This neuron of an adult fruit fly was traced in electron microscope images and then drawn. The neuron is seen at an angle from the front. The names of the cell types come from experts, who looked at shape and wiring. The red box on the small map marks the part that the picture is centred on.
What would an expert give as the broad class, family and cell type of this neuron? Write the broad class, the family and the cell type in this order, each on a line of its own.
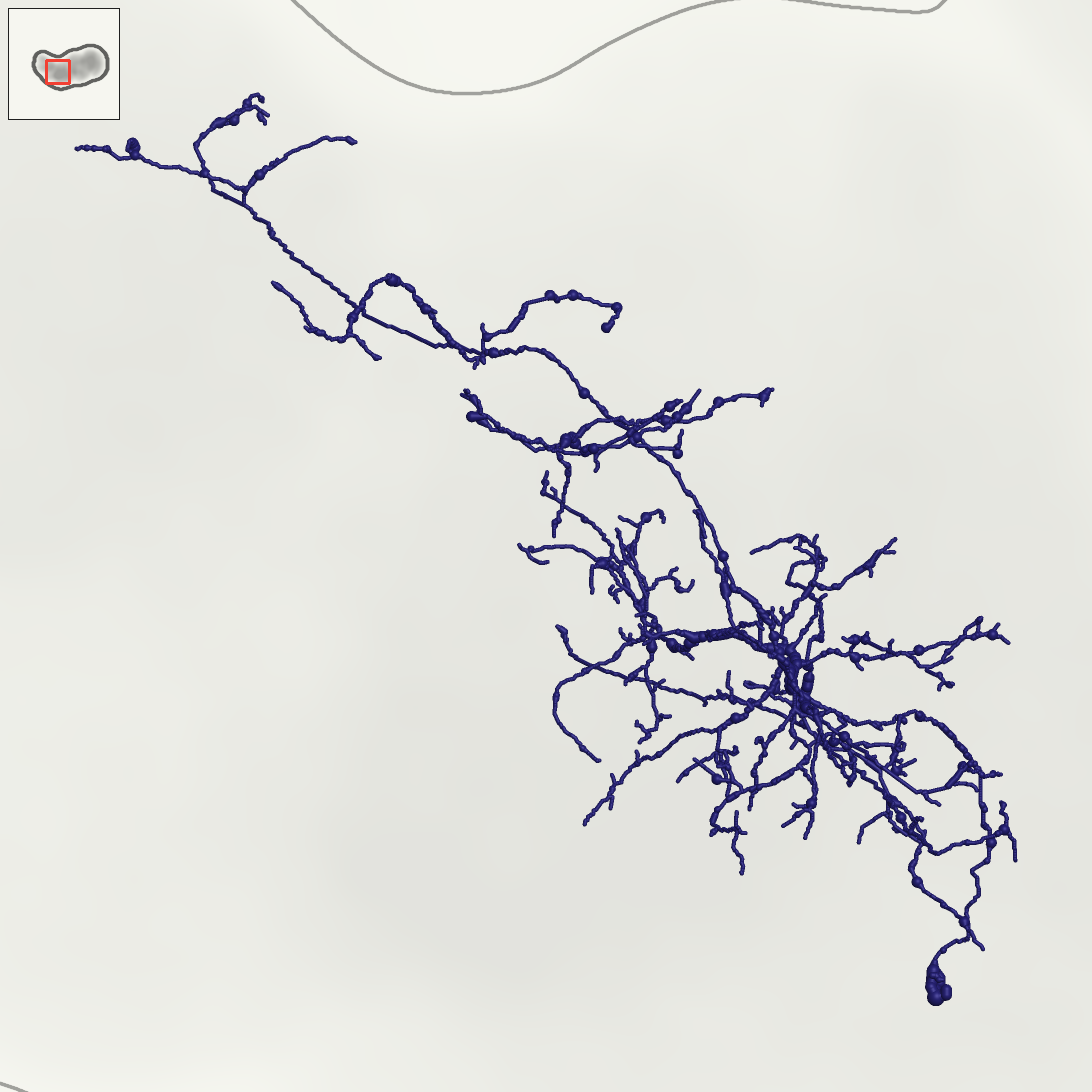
nerve-cord intrinsic neuron
hemilineage 12A
IN12A053_c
